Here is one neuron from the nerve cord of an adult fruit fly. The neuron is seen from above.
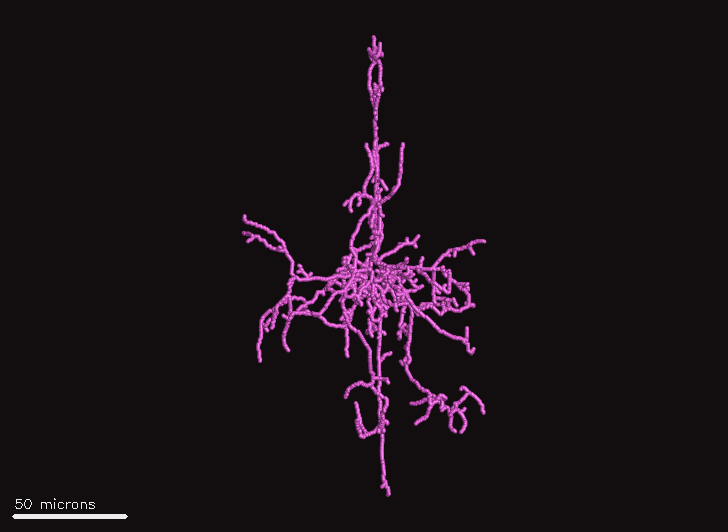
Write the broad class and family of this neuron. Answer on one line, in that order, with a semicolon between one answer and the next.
nerve-cord intrinsic neuron; hemilineage 00A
